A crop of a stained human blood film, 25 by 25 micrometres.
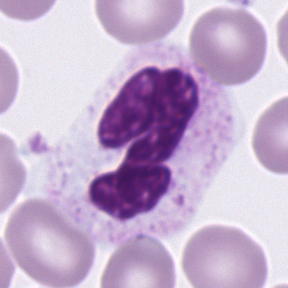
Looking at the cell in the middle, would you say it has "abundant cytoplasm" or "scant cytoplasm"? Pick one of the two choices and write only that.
Abundant cytoplasm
